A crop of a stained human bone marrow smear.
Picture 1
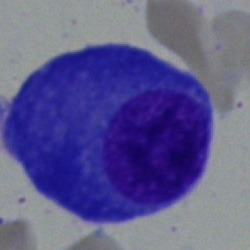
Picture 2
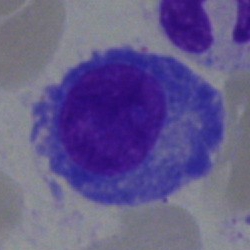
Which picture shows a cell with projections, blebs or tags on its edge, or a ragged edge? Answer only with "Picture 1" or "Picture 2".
Picture 2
